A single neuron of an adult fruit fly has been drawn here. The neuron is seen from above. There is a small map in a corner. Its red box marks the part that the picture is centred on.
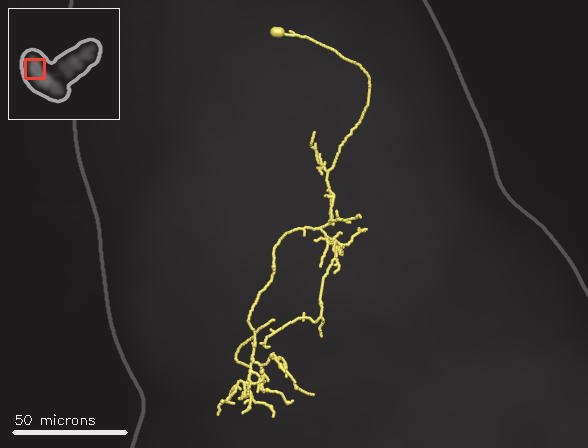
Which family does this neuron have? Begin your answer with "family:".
family: hemilineage SLPad1_posterior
